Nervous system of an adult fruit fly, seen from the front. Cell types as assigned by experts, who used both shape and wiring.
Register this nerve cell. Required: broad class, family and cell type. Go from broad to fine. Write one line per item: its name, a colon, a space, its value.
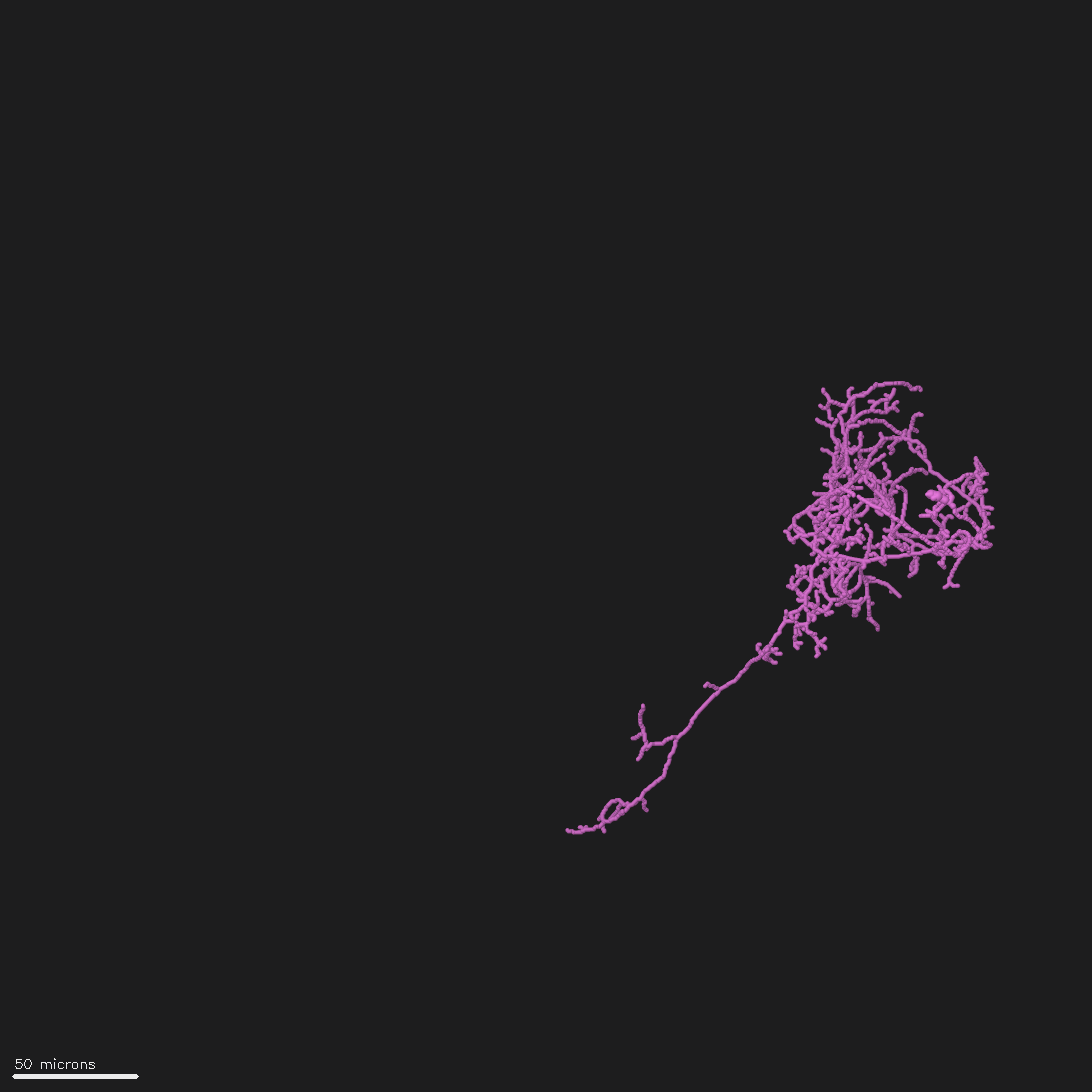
broad class: central-brain intrinsic neuron
family: hemilineage VLPa1_lateral
cell type: AVLP299_b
